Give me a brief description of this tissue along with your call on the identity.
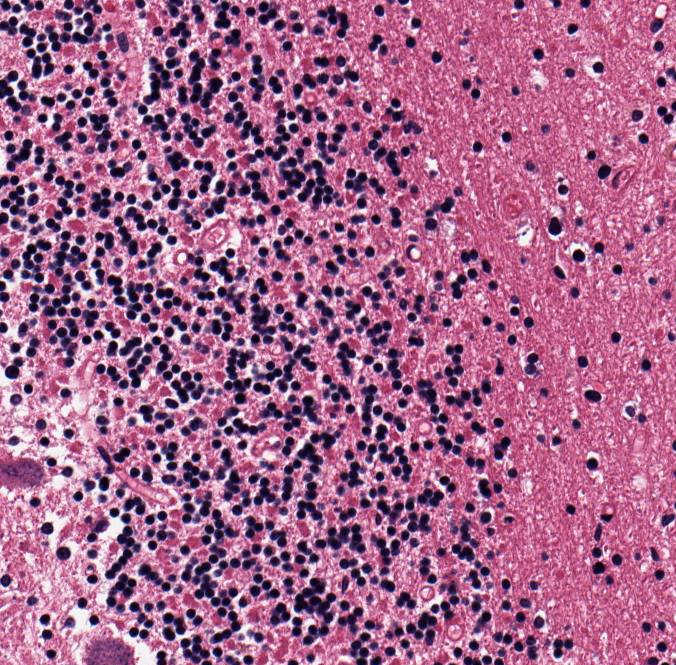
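Left and centre hold a densely cellular zone; the right side is pale pink and sparsely cellular. The dense part is packed with small, round, uniformly dark nuclei with very scant cytoplasm, and small irregular pale pink islands free of nuclei lie among them. The right is finely fibrillar pink material with scattered single nuclei. That's cerebellum.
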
